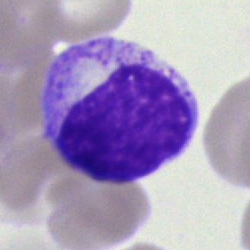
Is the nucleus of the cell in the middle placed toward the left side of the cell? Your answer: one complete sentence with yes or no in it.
No, most of its cytoplasm is found to the left of its nucleus.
